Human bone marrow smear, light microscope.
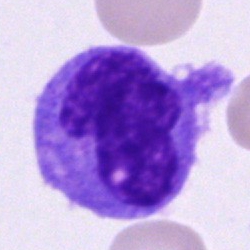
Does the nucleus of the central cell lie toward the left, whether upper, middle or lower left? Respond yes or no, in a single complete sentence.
No, most of its cytoplasm is found to the left of its nucleus.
